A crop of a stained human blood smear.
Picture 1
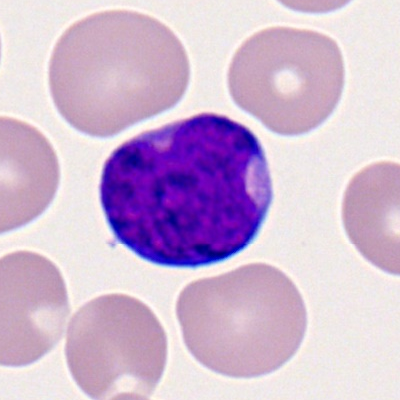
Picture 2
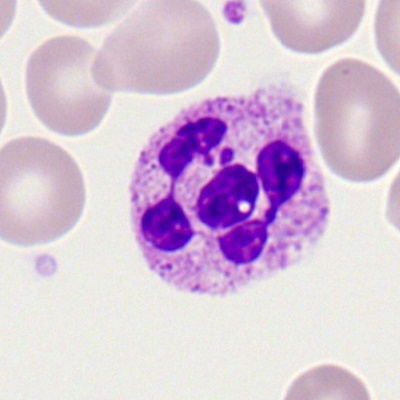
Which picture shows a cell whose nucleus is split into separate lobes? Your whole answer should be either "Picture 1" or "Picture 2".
Picture 2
